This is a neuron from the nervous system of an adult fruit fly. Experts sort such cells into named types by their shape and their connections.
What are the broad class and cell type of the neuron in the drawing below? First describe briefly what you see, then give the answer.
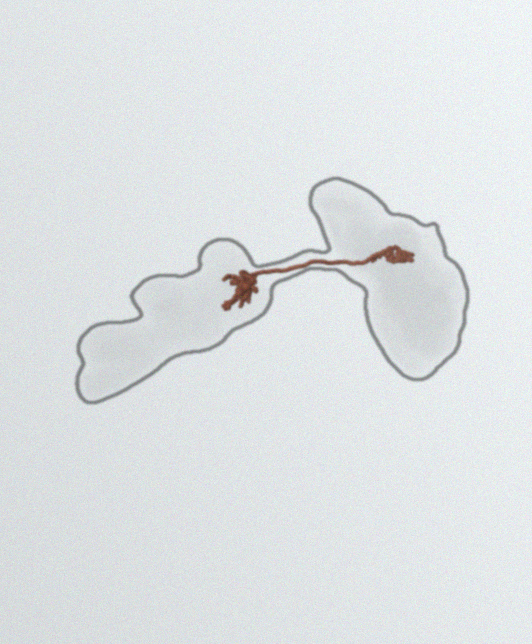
The cell body is in the middle of the picture. In this view it is more than twice as wide as it is tall. It is an ascending neuron. Its cell type is ANXXX255.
